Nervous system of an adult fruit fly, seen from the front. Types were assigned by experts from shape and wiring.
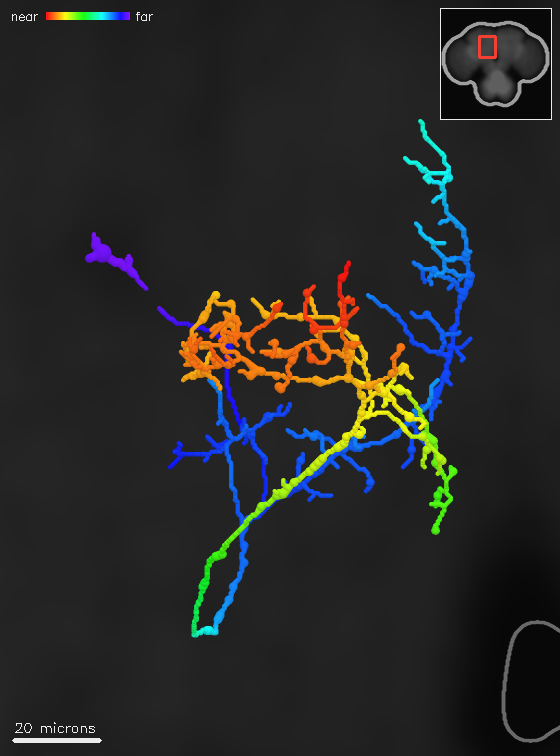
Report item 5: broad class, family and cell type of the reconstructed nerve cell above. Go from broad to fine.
central-brain intrinsic neuron; hemilineage PSp1; LAL147_a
